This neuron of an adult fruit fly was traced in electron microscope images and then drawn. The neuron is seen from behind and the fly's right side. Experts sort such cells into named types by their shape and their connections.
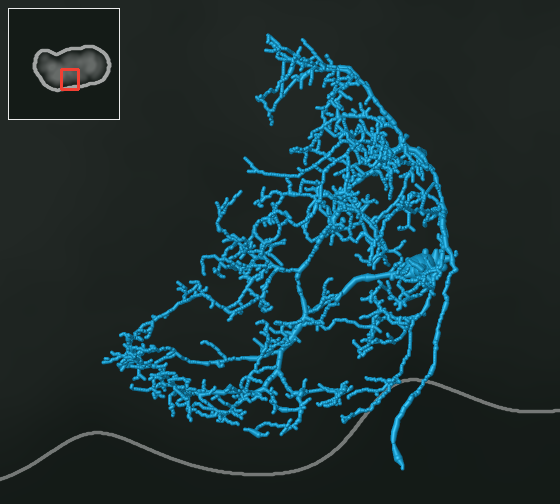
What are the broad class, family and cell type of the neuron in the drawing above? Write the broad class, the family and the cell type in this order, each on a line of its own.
motor neuron of the nerve cord
hemilineage 24B.25B
Fe reductor MN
